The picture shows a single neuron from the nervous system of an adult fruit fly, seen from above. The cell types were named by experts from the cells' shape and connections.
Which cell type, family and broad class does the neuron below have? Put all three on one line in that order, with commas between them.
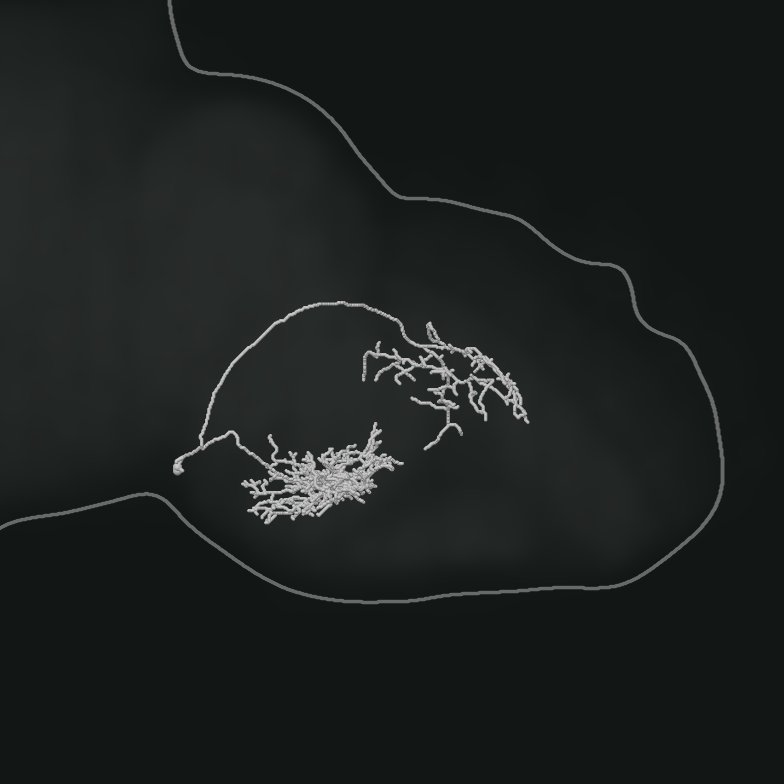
MeLo10, MeLo, optic-lobe intrinsic neuron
